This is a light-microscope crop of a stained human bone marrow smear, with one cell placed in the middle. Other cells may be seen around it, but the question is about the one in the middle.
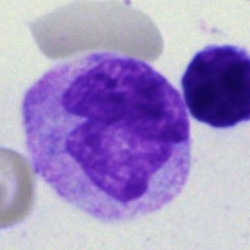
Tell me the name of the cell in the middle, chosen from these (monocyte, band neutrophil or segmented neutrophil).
monocyte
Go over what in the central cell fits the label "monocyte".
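The outline is roughly round, with a smooth edge, and I see no projections standing out from the surface. The cytoplasm is a pale lilac-grey, with fine pinkish-purple granules, dust-like, scattered all through it.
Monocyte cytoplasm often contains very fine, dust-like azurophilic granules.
So those fine dusty granules sit well with a monocyte.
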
